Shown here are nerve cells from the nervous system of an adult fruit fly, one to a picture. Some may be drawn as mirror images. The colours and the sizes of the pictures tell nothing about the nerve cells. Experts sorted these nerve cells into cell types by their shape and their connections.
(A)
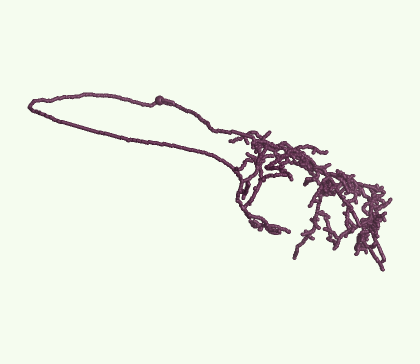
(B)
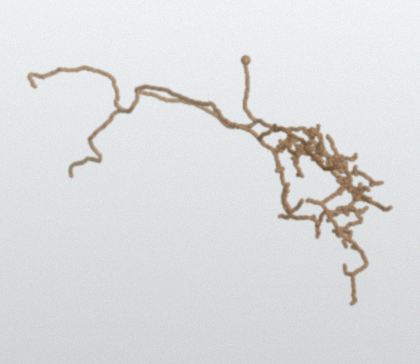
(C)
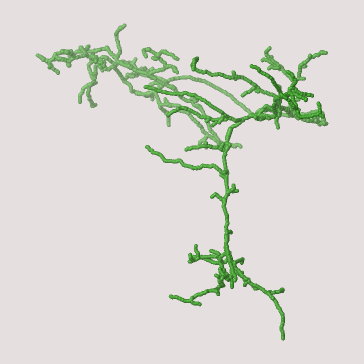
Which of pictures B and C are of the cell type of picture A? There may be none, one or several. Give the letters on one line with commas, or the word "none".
B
